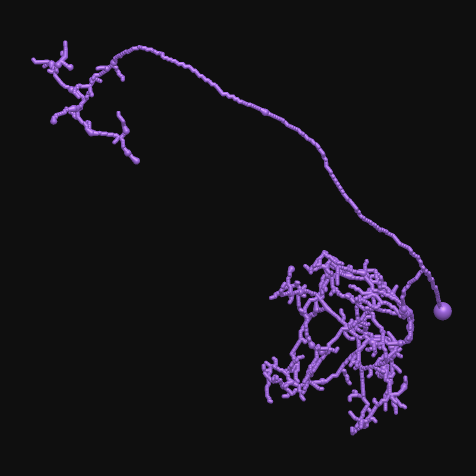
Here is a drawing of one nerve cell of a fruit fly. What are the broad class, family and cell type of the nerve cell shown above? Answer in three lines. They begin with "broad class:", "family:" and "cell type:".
broad class: central-brain intrinsic neuron
family: hemilineage DL2_dorsal
cell type: LHPV5a2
